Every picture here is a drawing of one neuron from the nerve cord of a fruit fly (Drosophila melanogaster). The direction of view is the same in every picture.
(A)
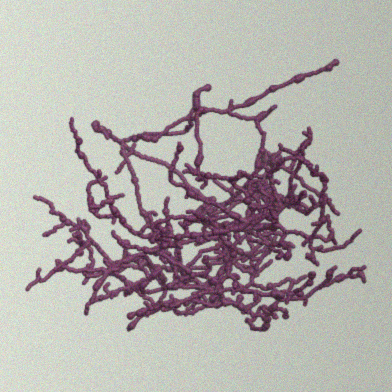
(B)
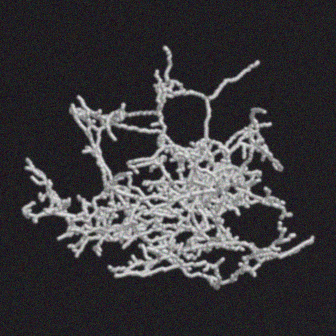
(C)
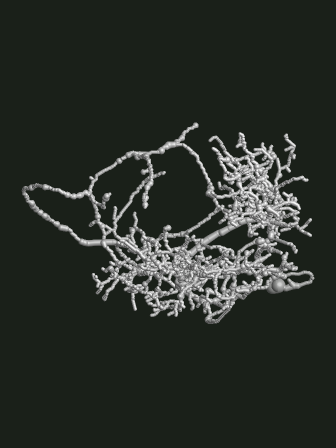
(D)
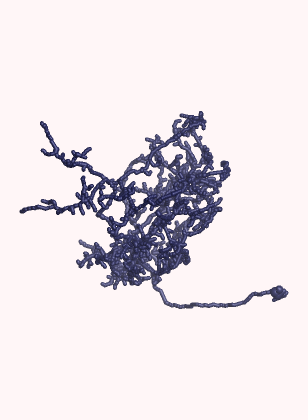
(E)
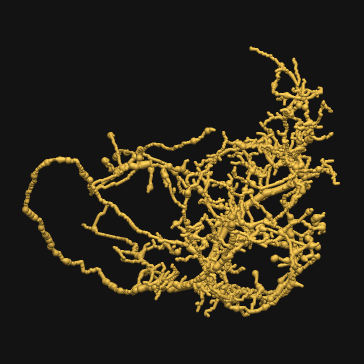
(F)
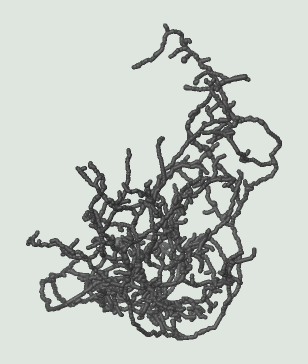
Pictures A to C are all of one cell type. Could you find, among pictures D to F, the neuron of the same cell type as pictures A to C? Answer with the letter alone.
E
